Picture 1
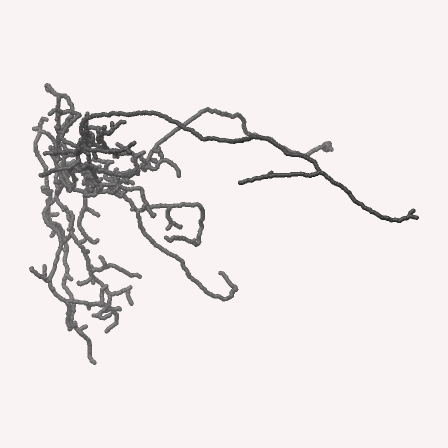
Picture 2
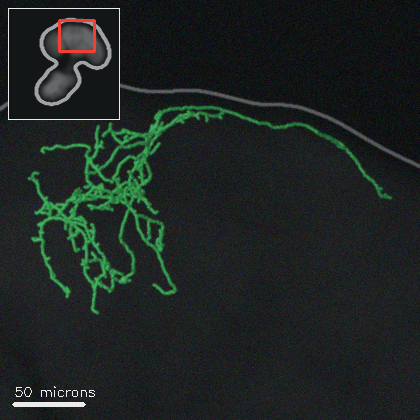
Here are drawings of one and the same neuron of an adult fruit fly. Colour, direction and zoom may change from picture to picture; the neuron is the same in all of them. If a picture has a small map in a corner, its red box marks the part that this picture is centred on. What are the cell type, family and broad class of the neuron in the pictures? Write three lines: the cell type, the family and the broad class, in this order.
pC1_10d
hemilineage DM4_dorsal
central-brain intrinsic neuron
